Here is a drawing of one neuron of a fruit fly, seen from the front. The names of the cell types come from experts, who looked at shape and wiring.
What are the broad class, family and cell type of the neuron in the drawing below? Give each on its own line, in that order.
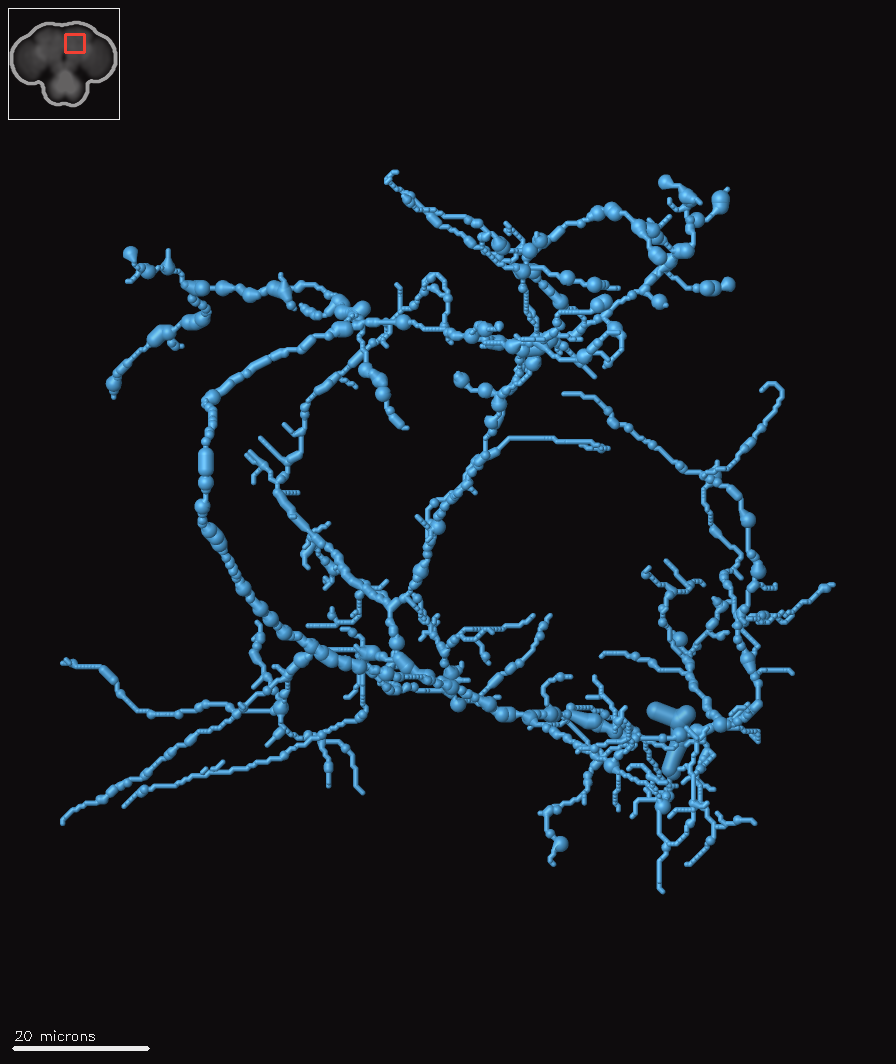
central-brain intrinsic neuron
hemilineage VLPl&p1_posterior
aIPg4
